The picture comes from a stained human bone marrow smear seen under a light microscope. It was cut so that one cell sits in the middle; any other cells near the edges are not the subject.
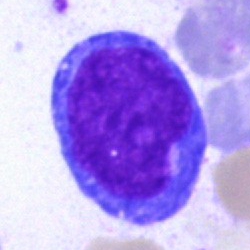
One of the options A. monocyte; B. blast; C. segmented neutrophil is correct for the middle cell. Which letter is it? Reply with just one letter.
B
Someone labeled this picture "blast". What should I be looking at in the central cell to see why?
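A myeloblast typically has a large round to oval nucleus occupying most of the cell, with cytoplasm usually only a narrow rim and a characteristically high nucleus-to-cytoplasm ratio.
Here the blast likewise has a nucleus filling most of the cell, leaving a narrow cytoplasmic rim, which fits.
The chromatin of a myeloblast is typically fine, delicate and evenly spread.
This chromatin is finely granular and fairly evenly spread, without heavy dark blocks, which fits too. I also note a deep blue cytoplasm and a small pale zone beside the nucleus at its lower right edge.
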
